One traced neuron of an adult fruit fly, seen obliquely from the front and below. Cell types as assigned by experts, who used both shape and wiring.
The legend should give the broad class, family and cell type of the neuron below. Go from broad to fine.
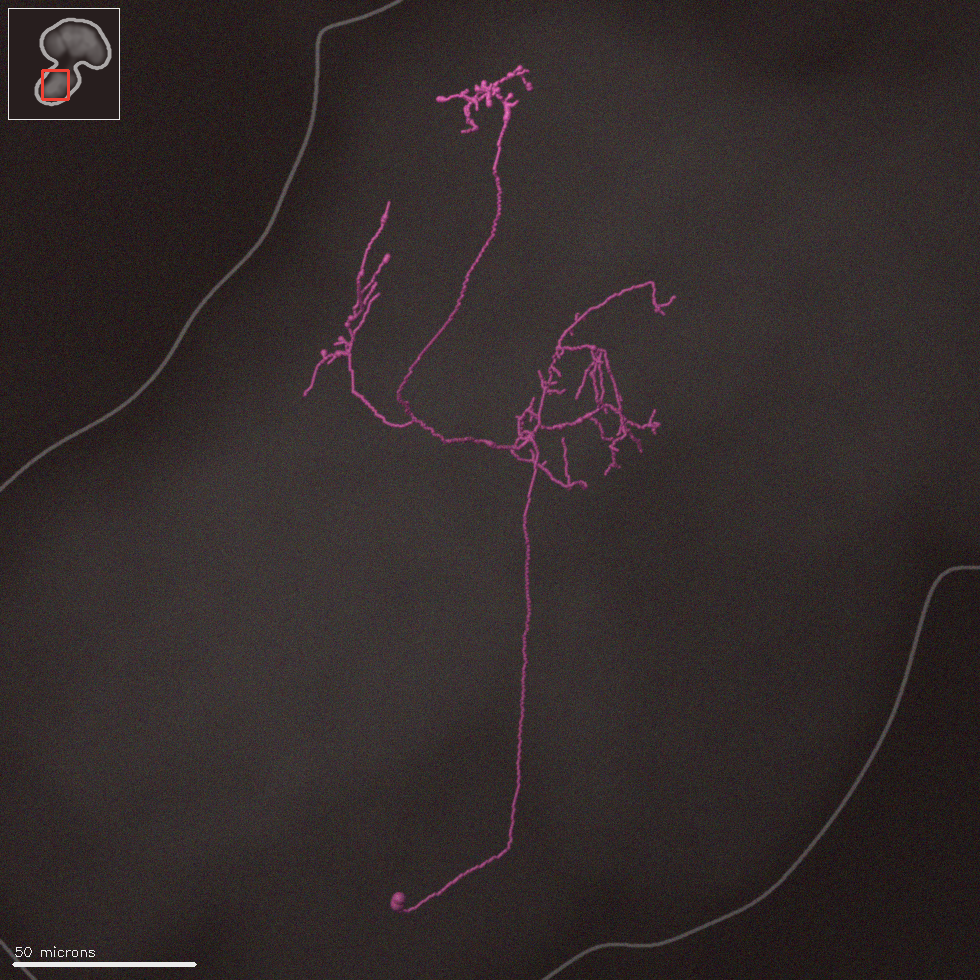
nerve-cord intrinsic neuron; hemilineage 07B; IN07B079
